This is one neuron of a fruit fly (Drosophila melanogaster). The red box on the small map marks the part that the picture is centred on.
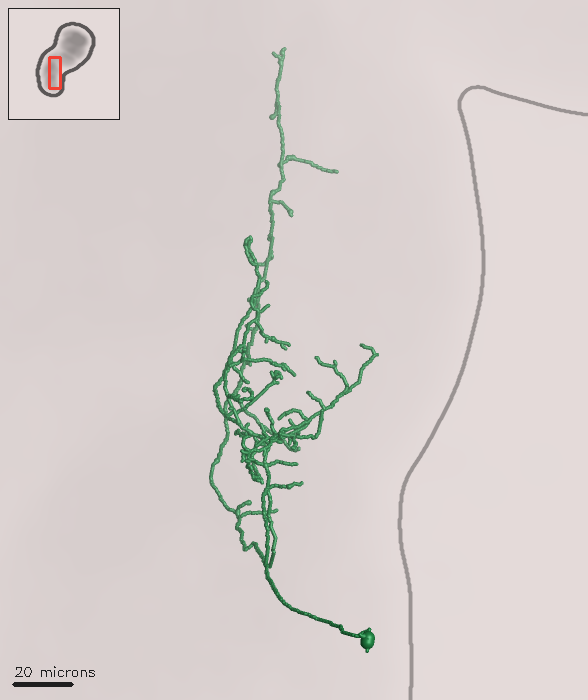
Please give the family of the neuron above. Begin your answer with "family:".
family: hemilineage 07B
